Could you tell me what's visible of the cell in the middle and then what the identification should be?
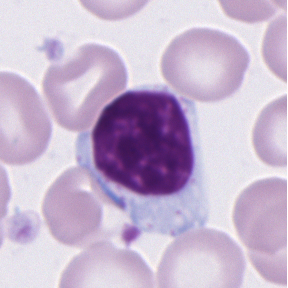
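Coarse clumps of dark purple chromatin are separated by paler gaps, and no nucleoli are visible. Scattered through the cytoplasm are a few small reddish-purple granules. Along the lower left margin, the cytoplasm is edged by a darker blue band. It is a typical lymphocyte.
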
